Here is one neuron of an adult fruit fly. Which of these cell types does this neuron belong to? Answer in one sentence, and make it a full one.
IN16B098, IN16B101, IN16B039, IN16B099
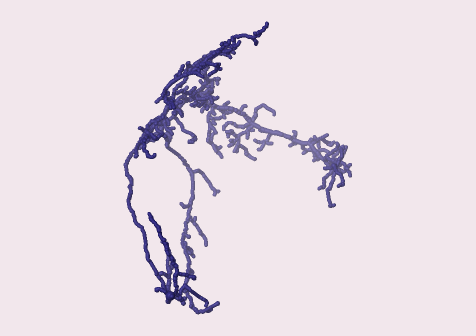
This neuron is given the cell type IN16B039.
